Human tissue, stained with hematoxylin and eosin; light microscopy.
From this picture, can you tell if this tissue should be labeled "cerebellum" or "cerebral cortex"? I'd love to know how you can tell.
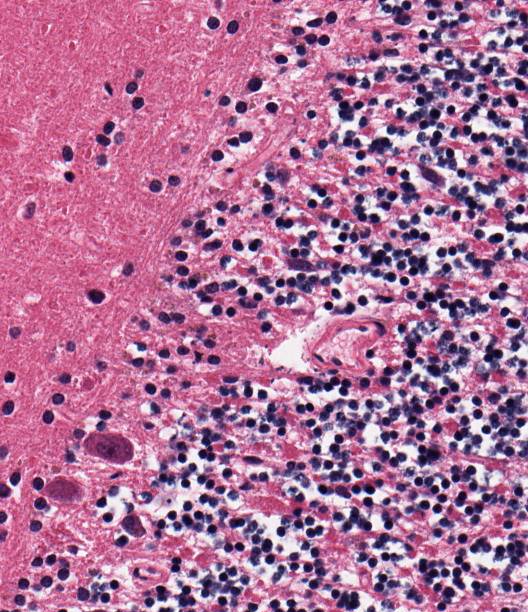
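Cerebellum. Item one: the right zone is packed with small, round, dark blue nuclei with very scant cytoplasm, while the left zone is finely fibrillary pink neuropil holding only scattered small nuclei.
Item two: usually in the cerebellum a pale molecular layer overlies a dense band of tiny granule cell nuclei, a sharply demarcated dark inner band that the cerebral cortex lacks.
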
